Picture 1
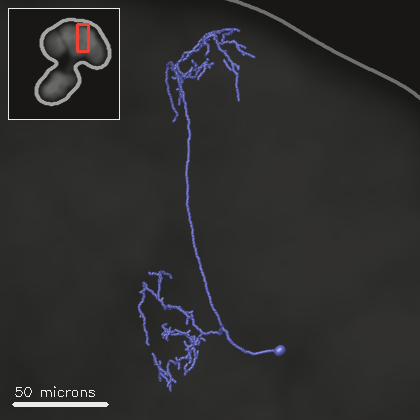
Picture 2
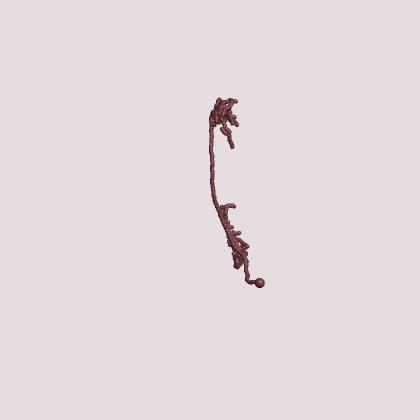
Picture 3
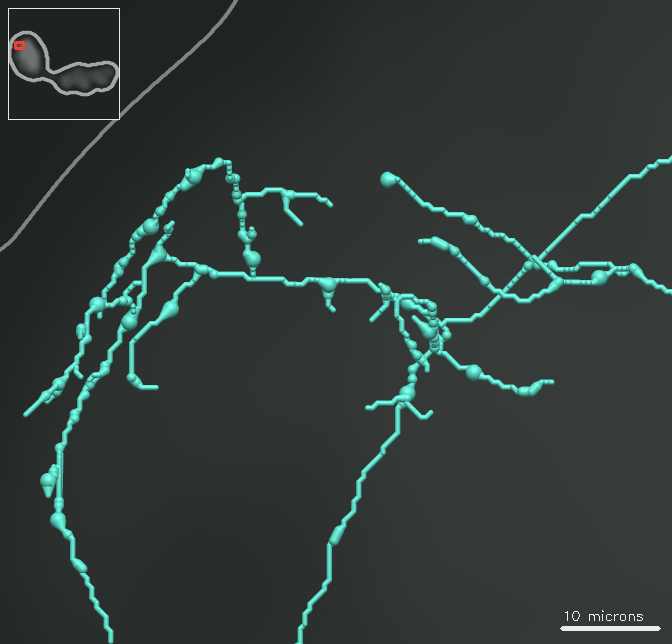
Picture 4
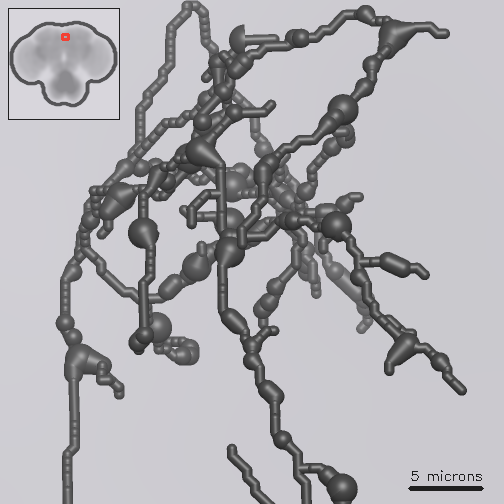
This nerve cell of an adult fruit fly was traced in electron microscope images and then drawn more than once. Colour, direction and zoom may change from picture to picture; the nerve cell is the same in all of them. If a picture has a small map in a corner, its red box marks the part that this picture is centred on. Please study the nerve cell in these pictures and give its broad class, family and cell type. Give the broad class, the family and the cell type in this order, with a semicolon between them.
central-brain intrinsic neuron; hemilineage FLAa2; CB4225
